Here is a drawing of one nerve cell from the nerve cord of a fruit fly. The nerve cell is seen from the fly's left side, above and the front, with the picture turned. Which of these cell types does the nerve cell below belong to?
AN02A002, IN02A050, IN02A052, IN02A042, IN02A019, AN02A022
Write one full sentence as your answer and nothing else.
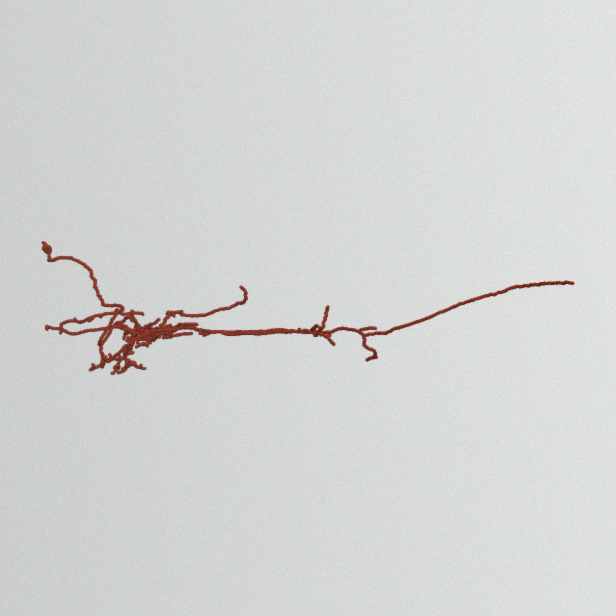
The nerve cell is typed under the name AN02A022.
